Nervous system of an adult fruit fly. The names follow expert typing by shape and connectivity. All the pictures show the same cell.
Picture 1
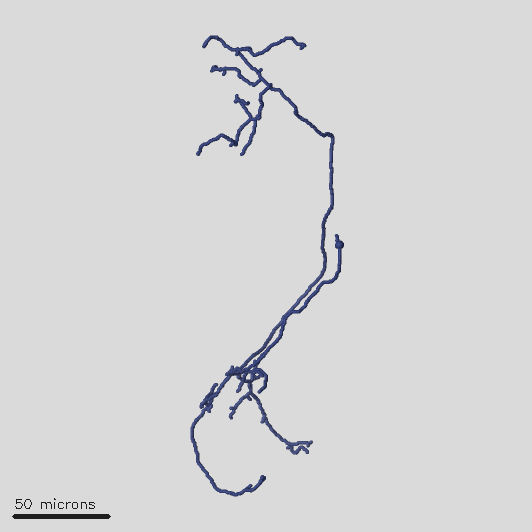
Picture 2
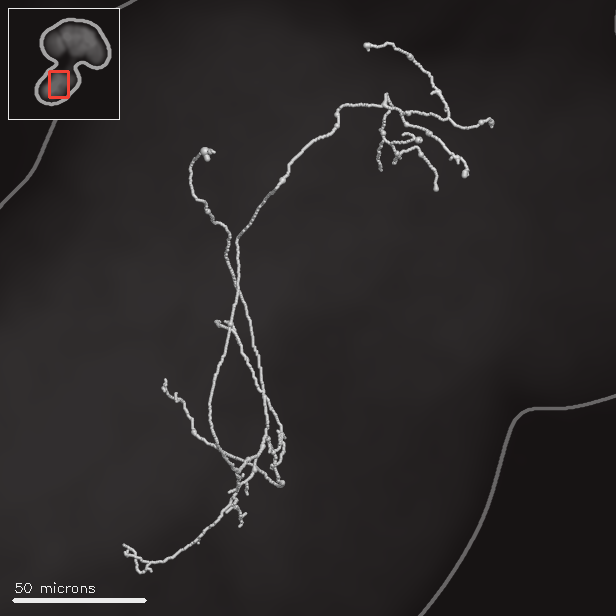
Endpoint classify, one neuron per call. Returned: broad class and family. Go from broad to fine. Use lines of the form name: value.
broad class: nerve-cord intrinsic neuron
family: hemilineage 17A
